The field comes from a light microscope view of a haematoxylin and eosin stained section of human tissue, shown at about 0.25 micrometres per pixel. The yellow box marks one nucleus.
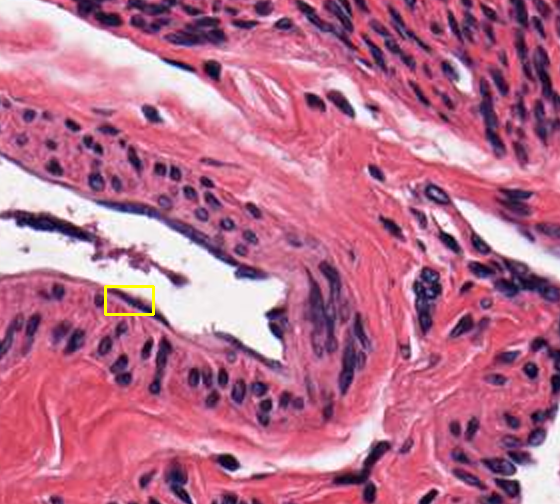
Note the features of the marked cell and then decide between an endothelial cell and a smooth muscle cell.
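The nucleus is a thin, elongated, flattened streak, much slimmer than the oval nuclei lying just beneath it. The nucleus stains evenly dark, with no inner detail visible. Almost no cytoplasm can be made out around the nucleus; the cell is only a thin sliver. The cell lies flat along the edge of the clear lumen, lining the surface that faces the open space, with pink tissue and rounder nuclei on its other side. Type of cell: endothelial cell.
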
